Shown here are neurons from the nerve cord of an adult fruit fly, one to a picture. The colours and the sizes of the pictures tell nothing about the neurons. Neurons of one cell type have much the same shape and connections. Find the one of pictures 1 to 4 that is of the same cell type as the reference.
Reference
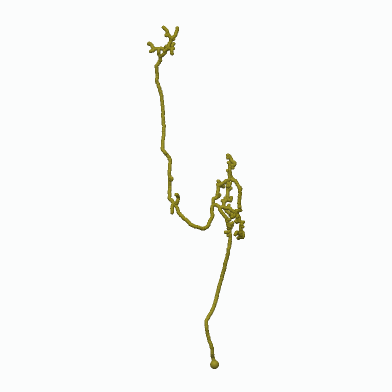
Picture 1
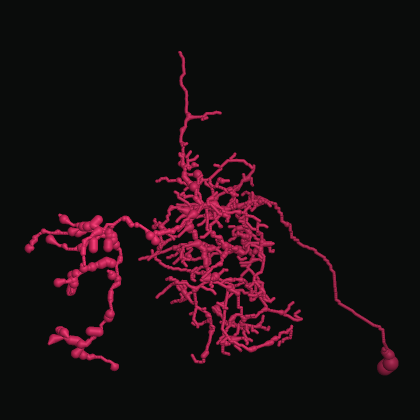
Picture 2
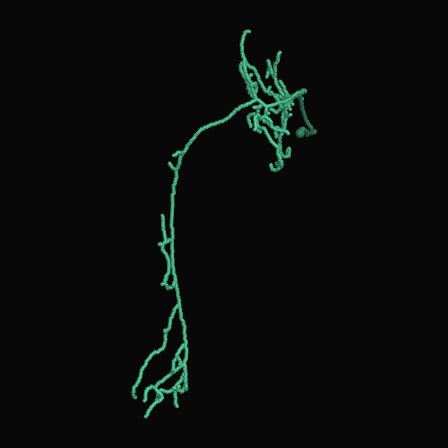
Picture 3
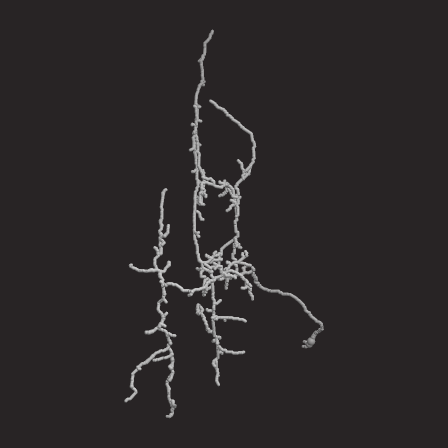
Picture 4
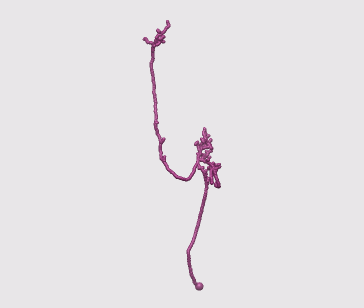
Picture 4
